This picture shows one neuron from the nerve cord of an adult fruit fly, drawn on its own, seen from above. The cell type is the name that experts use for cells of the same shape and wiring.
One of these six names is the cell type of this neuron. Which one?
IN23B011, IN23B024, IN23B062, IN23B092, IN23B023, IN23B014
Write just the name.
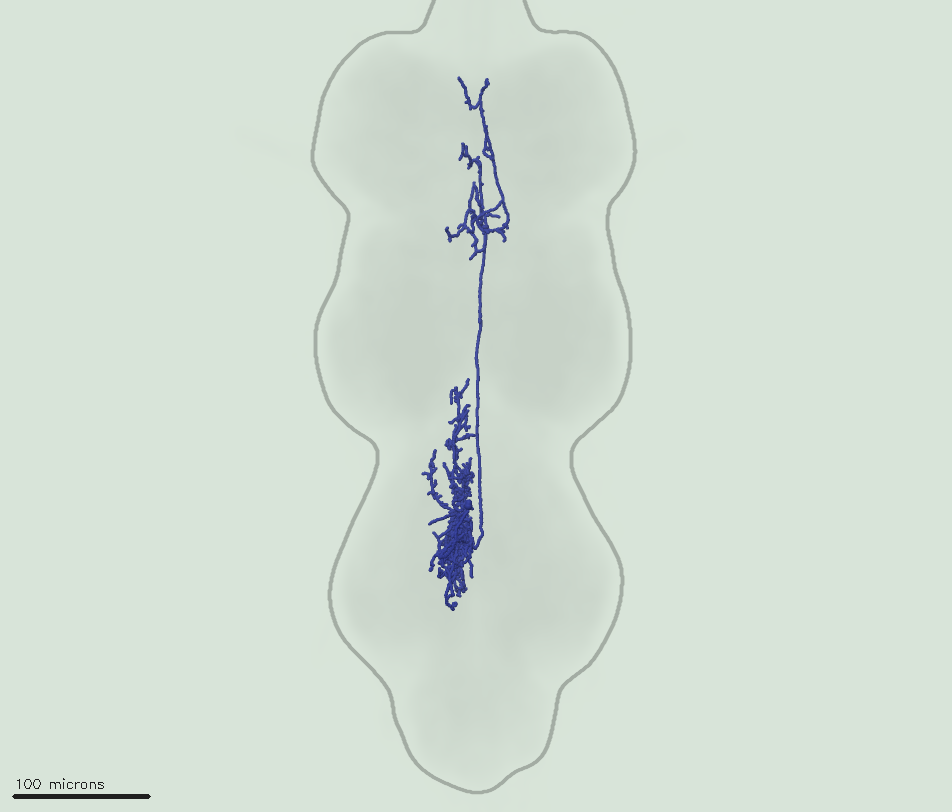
IN23B011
